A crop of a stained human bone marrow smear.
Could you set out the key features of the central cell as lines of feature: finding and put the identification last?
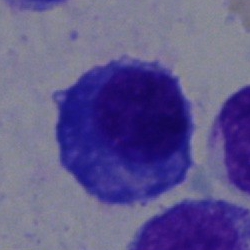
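Nucleus: off-centre, toward upper right
Chromatin: dark purple, dense
Cytoplasm: paler zone just below nucleus
Edge: small blunt bumps
Name: plasma cell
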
